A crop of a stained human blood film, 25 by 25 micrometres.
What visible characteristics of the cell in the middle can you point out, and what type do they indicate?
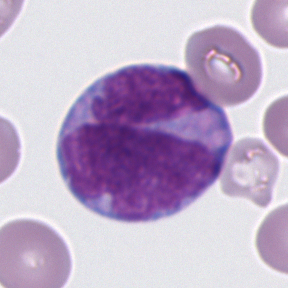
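Round and smooth in outline, this cell has a nucleus crossed roughly horizontally by a pale cleft that divides it into upper and lower parts. Its cytoplasm is deeper blue at the edge than further in and holds no coarse granules. It is an atypical promyelocyte.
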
